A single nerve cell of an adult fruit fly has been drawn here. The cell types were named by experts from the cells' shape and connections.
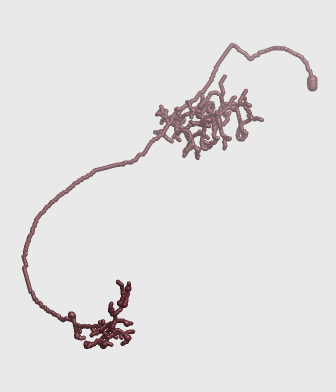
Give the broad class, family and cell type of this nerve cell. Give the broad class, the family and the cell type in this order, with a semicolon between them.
optic-lobe intrinsic neuron; Tm; Tm38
